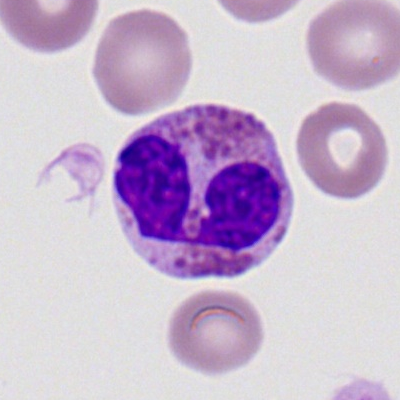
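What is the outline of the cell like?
Round and smooth.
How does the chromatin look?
Dark purple and coarsely clumped.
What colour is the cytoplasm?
Pale lilac, and a pale strip of it runs down from the top between the two nuclear lobes.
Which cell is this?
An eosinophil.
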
